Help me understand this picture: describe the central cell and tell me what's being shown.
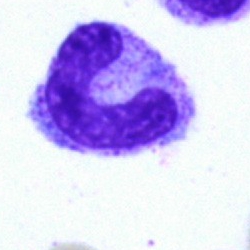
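The nucleus forms a thick band curved into a horseshoe, opening to the right. Its chromatin is dark purple and coarsely clumped, and no nucleoli can be seen. Along the left edge, the cell outline is ragged and frayed. The cell is a band neutrophil.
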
